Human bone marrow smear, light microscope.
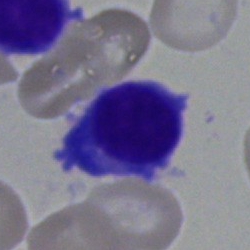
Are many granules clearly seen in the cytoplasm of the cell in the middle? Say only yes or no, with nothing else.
No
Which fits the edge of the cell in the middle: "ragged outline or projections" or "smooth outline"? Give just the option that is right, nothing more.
Ragged outline or projections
